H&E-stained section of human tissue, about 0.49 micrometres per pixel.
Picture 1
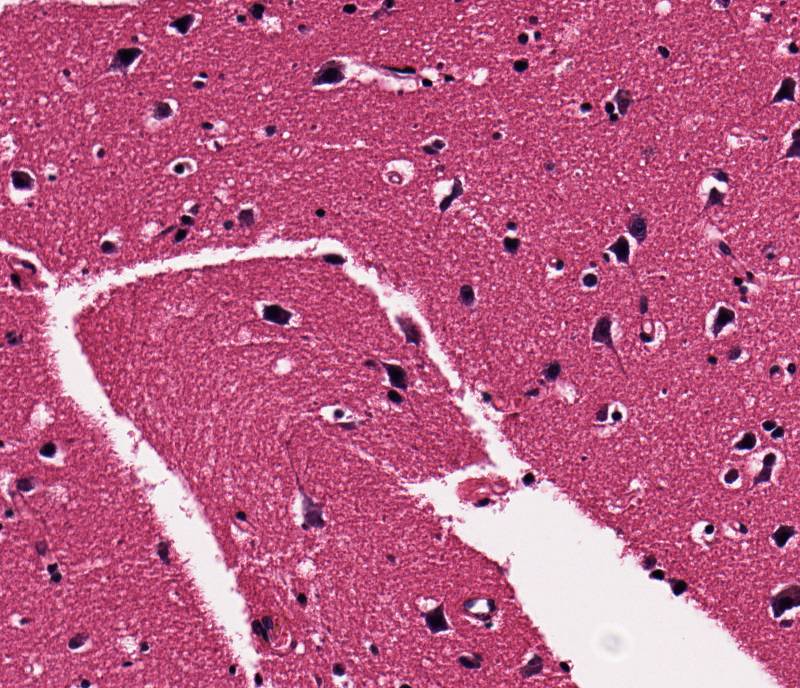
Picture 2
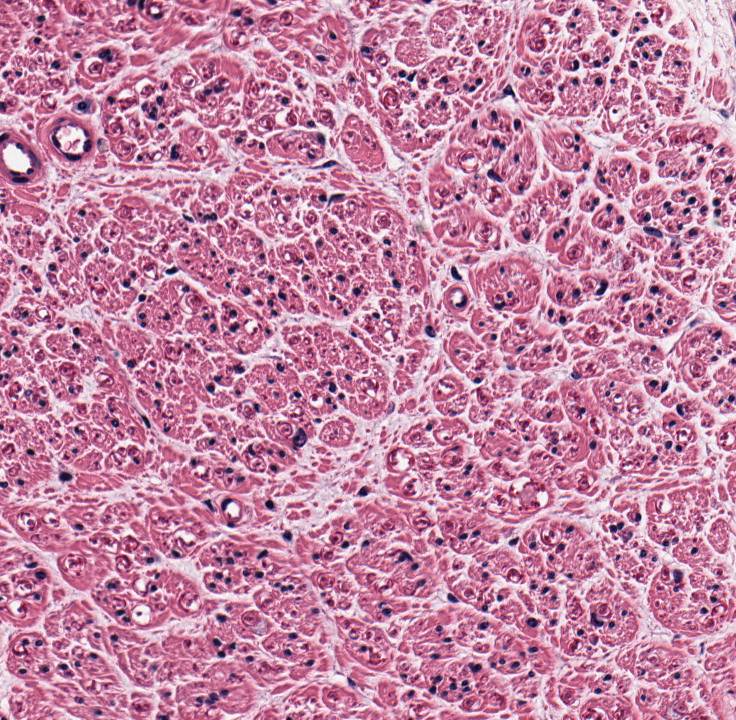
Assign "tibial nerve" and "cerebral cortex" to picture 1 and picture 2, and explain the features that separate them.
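The cerebral cortex is in picture 1, and picture 2 is the tibial nerve. In picture 1 you're looking at a fine, finely granular pink matrix with cells lying singly through it, and no glands or epithelium. Notice the triangular cell bodies, each with a single tapering process and most numerous in the right half. Many of them stain dark purple and look shrunken. Small, round, dark nuclei with little or no visible cytoplasm are scattered evenly through the matrix as well. In picture 2 the tissue lies in bundles that stain bright pink with eosin, separated by thin, pale pink septa of loose connective tissue. Inside the bundles, many round profiles show a clear halo around a small central dot, and small dark round to oval nuclei are scattered throughout.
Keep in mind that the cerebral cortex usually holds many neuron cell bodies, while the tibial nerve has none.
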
